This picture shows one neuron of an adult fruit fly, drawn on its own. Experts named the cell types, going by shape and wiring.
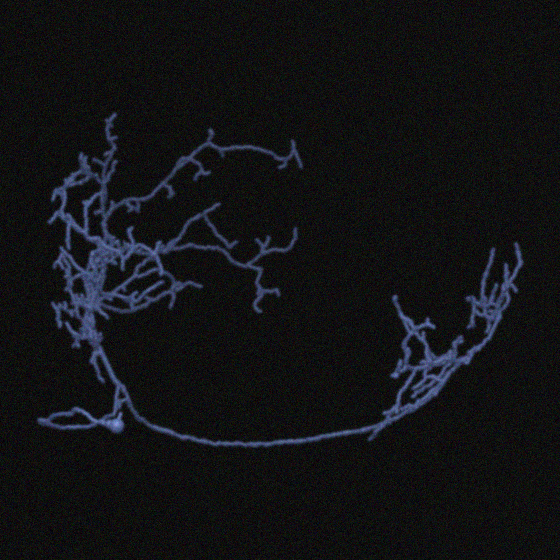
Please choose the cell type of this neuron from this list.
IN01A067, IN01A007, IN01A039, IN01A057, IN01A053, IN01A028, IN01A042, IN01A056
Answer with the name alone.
IN01A042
